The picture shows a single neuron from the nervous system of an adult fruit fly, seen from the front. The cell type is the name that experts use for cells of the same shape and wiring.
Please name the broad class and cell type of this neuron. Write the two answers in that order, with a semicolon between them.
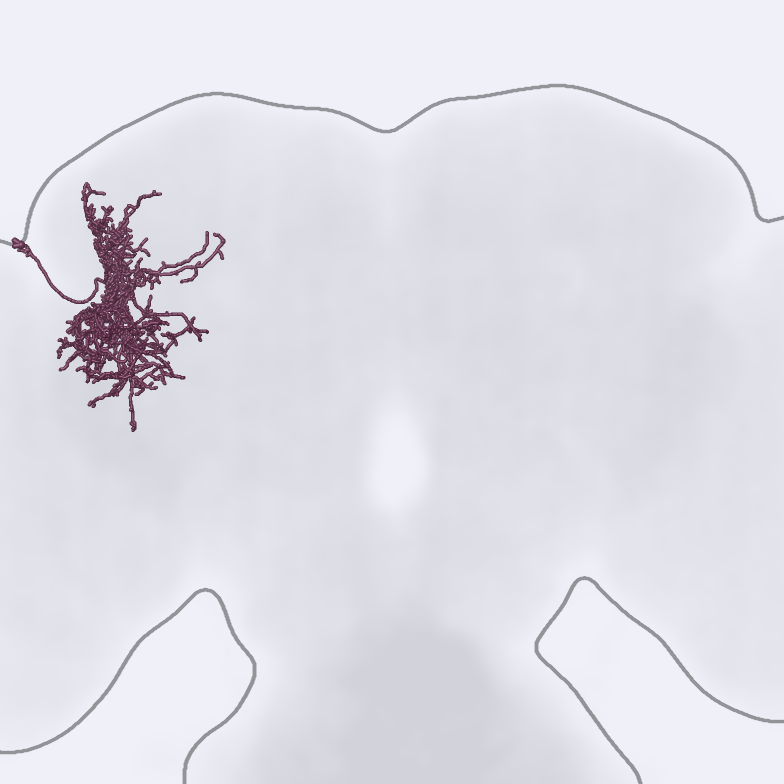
central-brain intrinsic neuron; AVLP031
